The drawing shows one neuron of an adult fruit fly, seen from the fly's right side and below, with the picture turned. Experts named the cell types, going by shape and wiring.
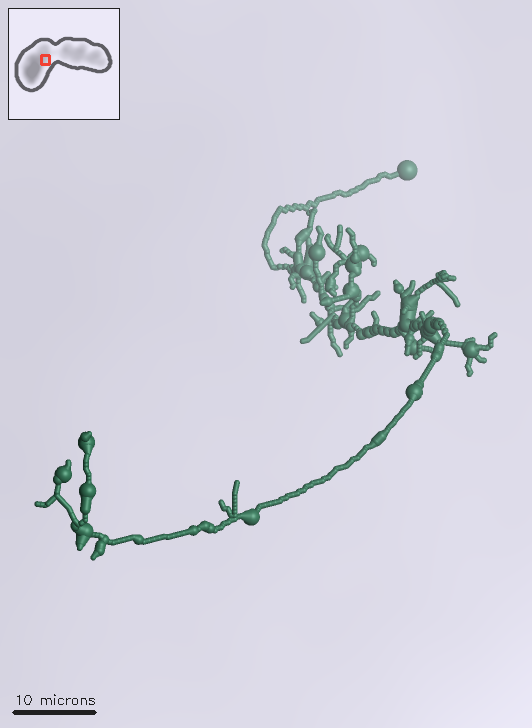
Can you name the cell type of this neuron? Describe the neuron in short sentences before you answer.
The cell body can be seen at the upper right of the picture. From left to right in the picture it spans about 55 microns. Dozens of branch ends can be seen. It is an optic-lobe intrinsic neuron. The cell type is Tm12.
